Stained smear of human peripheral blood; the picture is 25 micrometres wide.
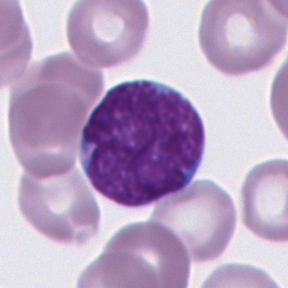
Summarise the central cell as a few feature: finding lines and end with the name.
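Outline: round and smooth
Size: about 11 micrometres across
Nucleus: about 11 micrometres across, filling about 90% of the cell's area
Nucleoli: none visible
Cytoplasm: a thin pale-blue sliver at the cell's edge
Name: myeloblast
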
